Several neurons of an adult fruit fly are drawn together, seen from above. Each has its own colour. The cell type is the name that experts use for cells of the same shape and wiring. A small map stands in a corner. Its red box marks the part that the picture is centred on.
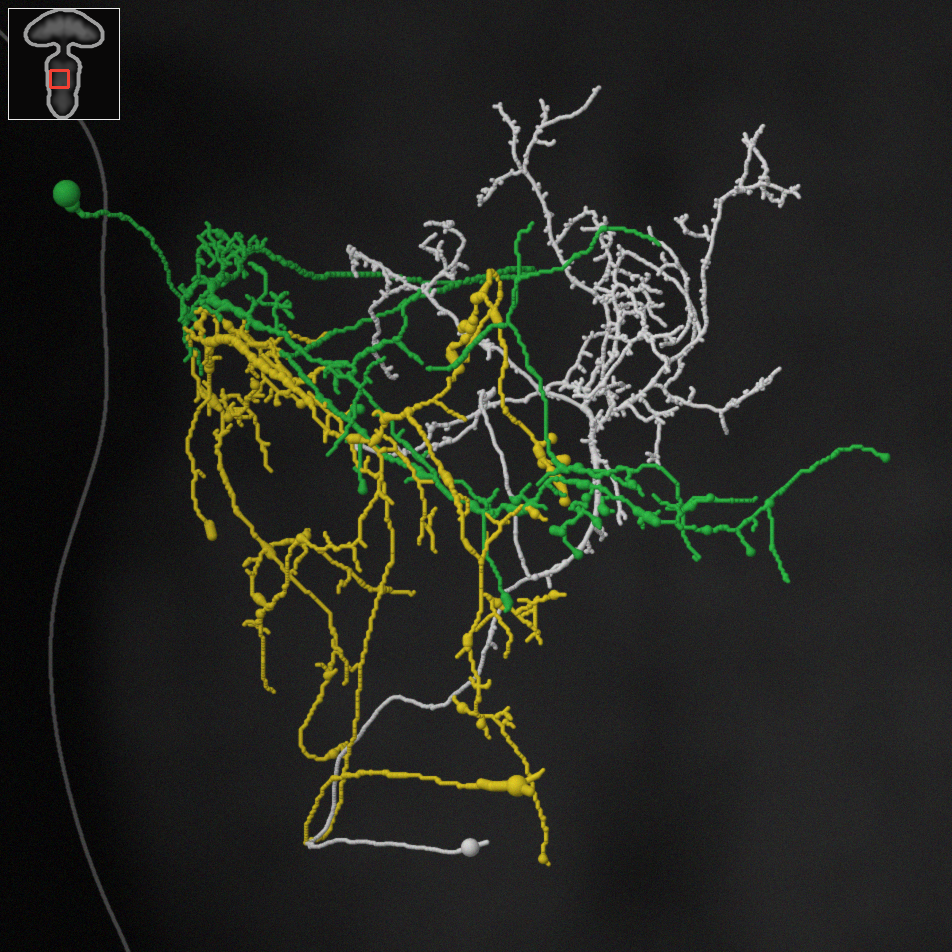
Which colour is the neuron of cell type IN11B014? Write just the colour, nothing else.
white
